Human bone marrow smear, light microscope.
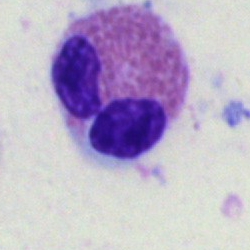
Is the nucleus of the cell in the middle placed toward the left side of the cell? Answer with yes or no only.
Yes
